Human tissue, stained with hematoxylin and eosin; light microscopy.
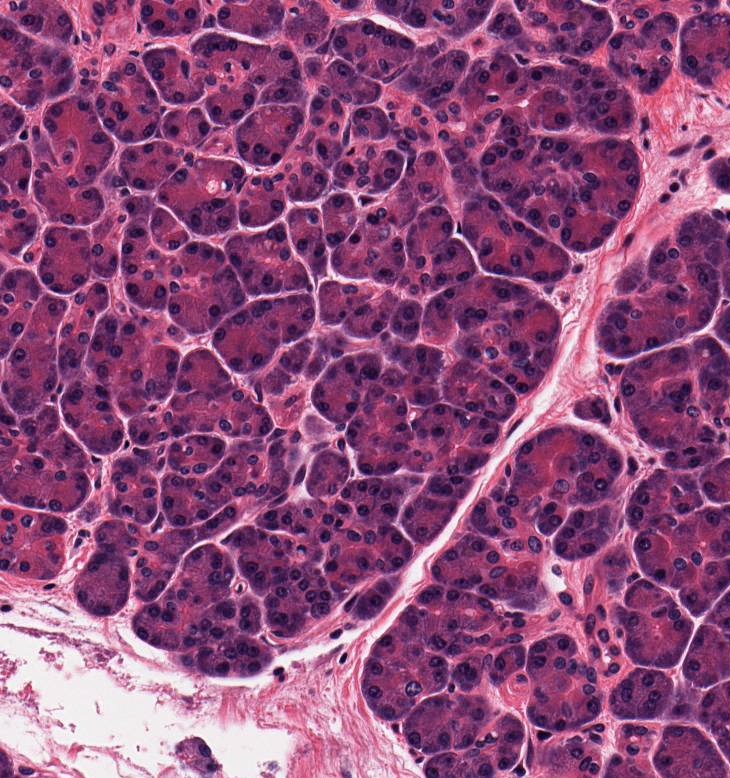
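Pancreas, haematoxylin and eosin. A band of pink fibrous connective tissue runs diagonally from upper right toward lower centre, separating lobules of glandular tissue. The lobules consist of closely packed, rounded acini. Acinar cells have purple basal and pink apical cytoplasm, with round, dark nuclei lying toward the cell base.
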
